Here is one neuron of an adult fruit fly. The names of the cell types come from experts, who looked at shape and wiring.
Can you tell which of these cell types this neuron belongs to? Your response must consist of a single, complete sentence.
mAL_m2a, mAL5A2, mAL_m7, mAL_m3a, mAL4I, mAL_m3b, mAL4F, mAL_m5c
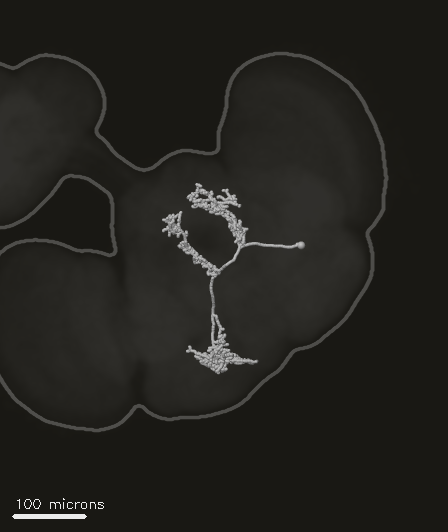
The neuron is of cell type mAL_m7.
